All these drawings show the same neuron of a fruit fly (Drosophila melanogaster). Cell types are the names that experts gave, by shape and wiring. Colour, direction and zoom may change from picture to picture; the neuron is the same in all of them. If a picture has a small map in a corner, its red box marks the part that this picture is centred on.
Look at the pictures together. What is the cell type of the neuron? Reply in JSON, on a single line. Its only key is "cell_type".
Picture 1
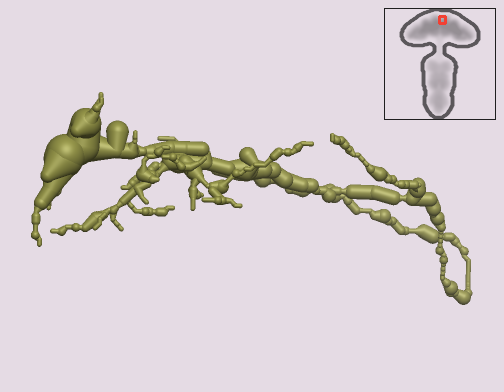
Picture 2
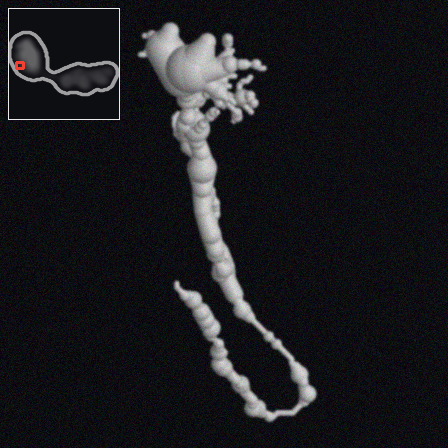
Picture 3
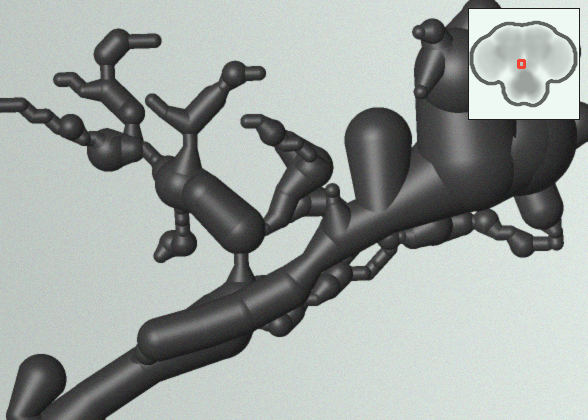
{"cell_type": "CEM"}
